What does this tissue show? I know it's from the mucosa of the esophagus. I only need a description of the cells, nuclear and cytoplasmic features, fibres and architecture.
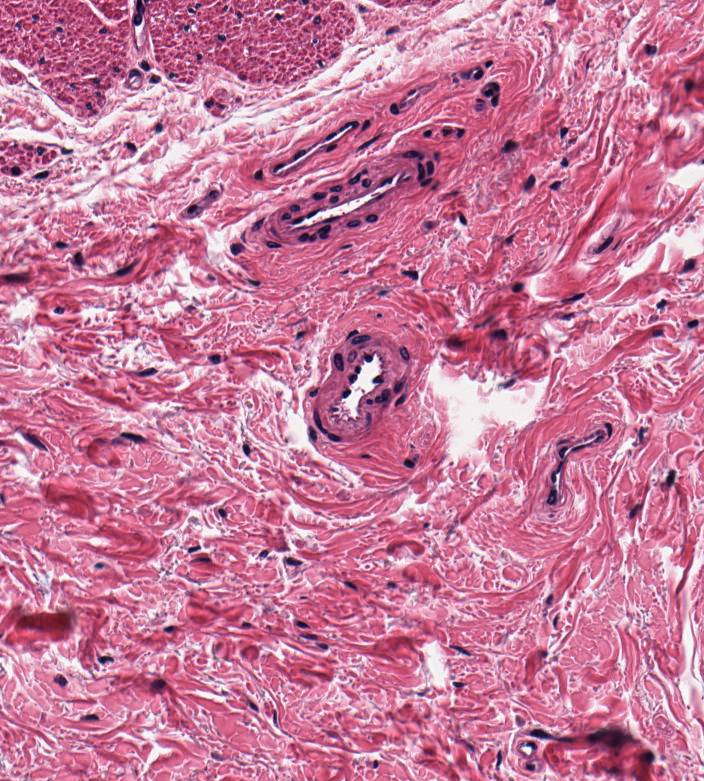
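Mostly you've got dense collagenous connective tissue here, with a few small blood vessels dotted through it. The collagen bundles are thick and wavy and head off in many different directions. Stromal nuclei are sparse, small and dark, mostly spindle-shaped. Near the centre there's a small vessel cut in cross-section, its thick muscular wall around a narrow, irregular lumen.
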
